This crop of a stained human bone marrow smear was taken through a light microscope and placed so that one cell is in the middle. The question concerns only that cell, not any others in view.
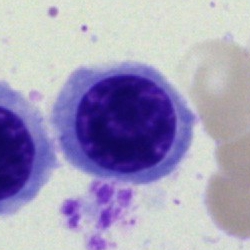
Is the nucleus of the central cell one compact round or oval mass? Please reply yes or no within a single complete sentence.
Yes, a round or oval nucleus, compact and not band-shaped, is present in the cell.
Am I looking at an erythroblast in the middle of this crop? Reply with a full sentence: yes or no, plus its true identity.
Yes, the cell at the middle of the frame is an erythroblast.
